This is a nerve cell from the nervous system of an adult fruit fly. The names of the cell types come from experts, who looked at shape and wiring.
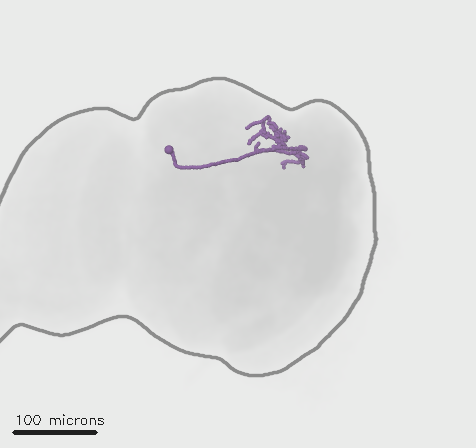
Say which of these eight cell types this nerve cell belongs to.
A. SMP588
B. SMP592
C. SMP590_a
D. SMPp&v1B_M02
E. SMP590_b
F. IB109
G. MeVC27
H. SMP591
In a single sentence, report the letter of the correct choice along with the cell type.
The cell type matching the nerve cell is SMP590_b, which option E provides.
